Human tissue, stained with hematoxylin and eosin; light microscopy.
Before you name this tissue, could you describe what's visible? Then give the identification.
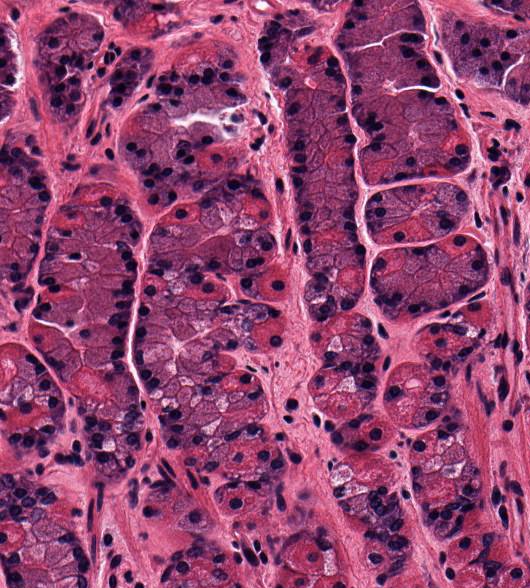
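Glands closely packed in long parallel columns, running top to bottom of field. Lining cells crowded; almost no visible lumen. Between glands, only thin strands of pink connective tissue with a few slender nuclei. No fat cells. Tissue: stomach.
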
